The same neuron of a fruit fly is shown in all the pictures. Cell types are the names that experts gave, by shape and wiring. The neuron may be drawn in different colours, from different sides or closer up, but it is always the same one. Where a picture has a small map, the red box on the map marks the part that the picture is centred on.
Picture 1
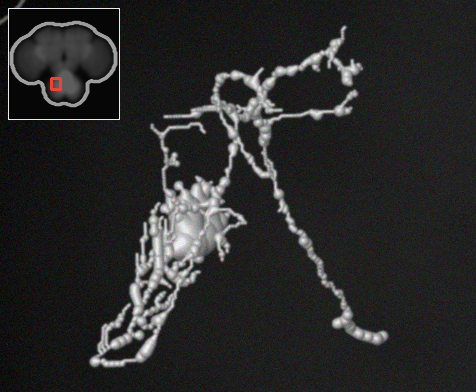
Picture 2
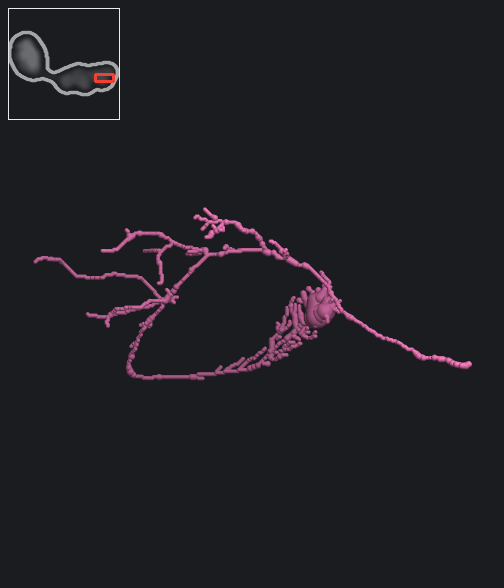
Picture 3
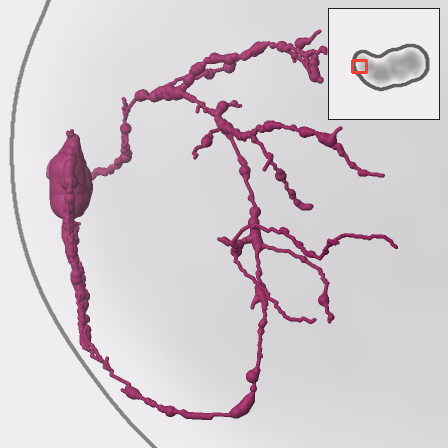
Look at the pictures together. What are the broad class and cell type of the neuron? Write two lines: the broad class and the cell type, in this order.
motor neuron of the nerve cord
Acc. tr flexor MN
